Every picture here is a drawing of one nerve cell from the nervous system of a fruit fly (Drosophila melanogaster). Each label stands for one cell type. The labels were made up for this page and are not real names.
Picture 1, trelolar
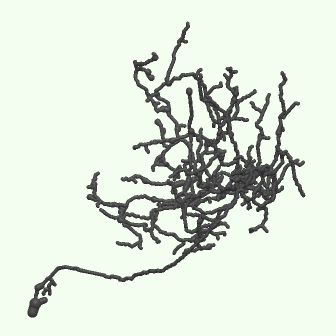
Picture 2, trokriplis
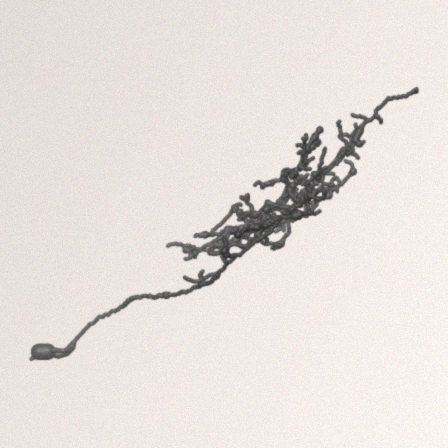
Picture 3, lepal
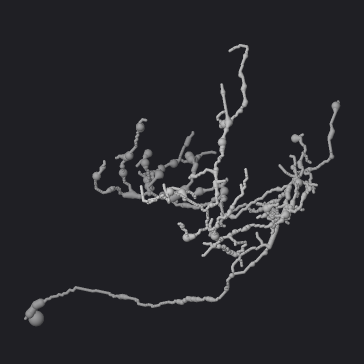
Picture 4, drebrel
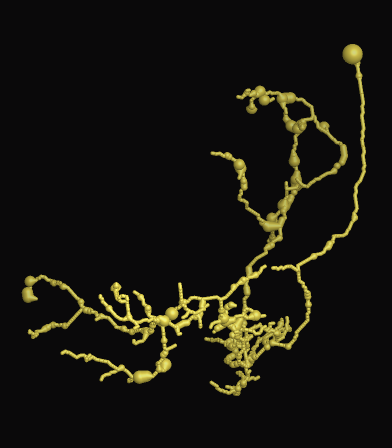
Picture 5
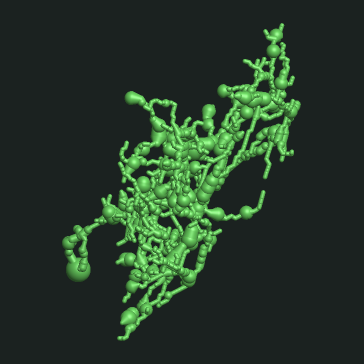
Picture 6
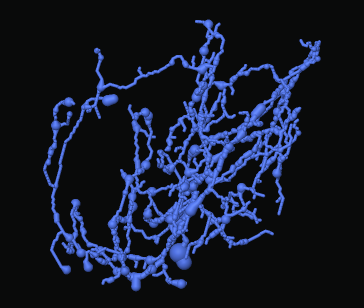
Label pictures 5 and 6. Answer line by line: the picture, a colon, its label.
5: trokriplis
6: trelolar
